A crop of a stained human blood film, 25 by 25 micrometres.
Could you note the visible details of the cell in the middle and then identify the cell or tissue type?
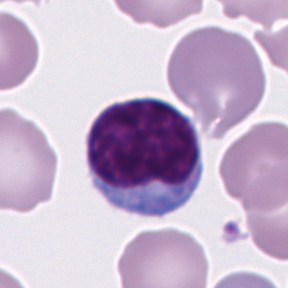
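Starting with the outline: it is round and smooth. Next the nucleus, which measures about 10 by 8 micrometres and fills about 70% of the cell's area. Its chromatin is dark purple and coarsely clumped, and no nucleoli are visible. Last, the cytoplasm, which lies mainly as a crescent below the nucleus. The cell is a typical lymphocyte.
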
